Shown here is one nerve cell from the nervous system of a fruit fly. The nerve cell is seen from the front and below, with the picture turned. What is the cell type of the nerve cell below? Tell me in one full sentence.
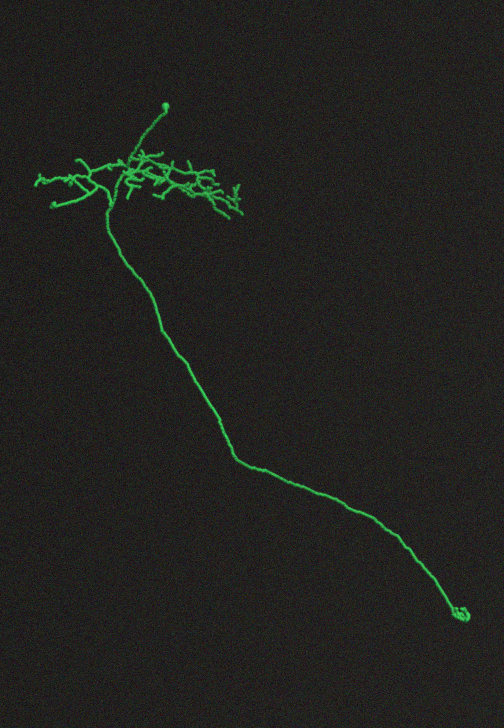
The nerve cell is categorized under cell type MeTu3b.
